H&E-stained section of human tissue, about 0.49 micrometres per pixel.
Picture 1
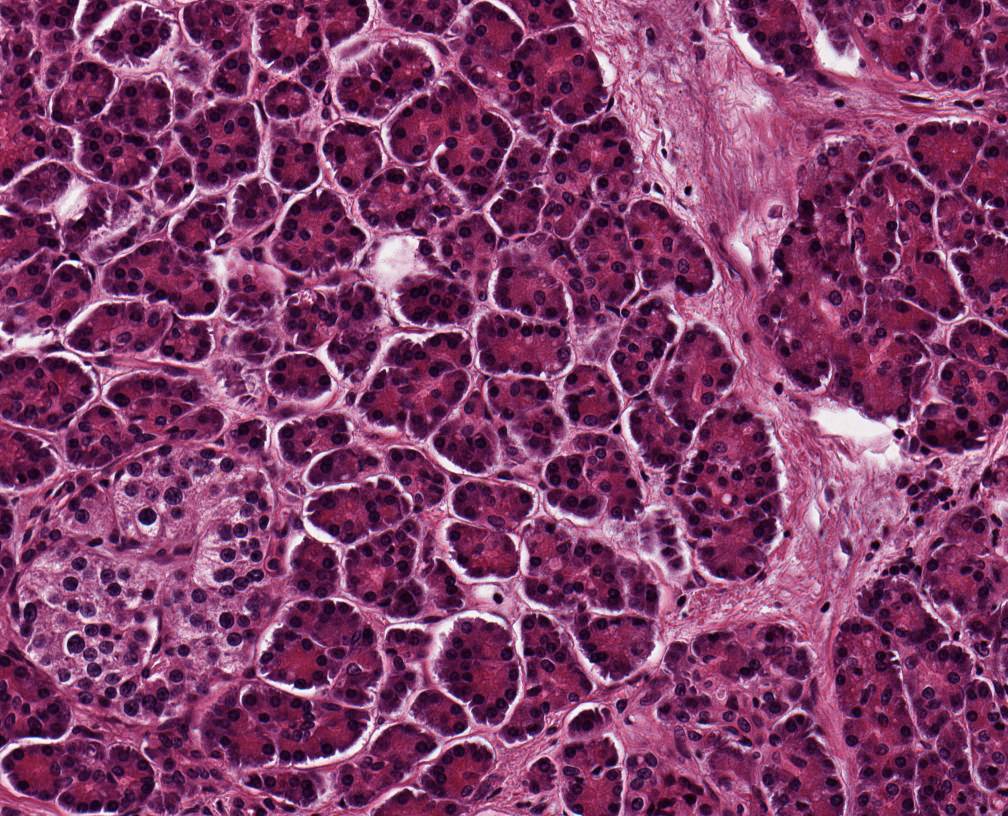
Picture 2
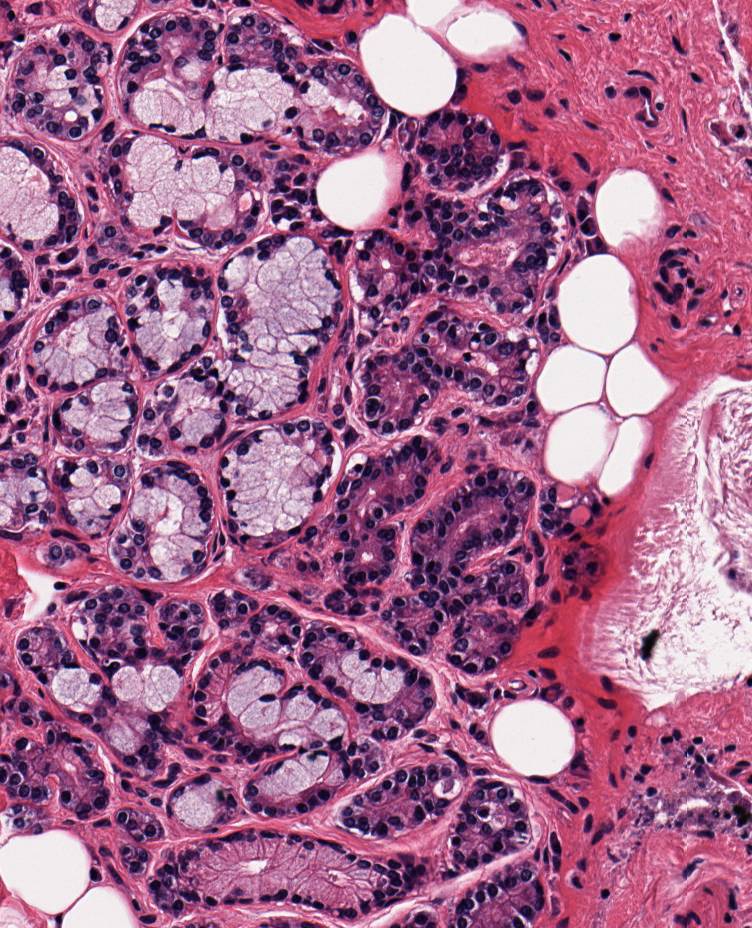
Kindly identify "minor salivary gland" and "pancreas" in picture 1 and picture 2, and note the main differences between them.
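Take picture 1 first: it is pancreas, while picture 2 is minor salivary gland. Closely packed rounded acini fill most of picture 1, with a band of connective tissue separating a group of them on the right. Notice the round dark nuclei toward the outer edge of each acinus, at the base of the cells, and that the acini show no wide open central lumen. At the lower left, a cluster of cells with pale, lightly stained cytoplasm is not arranged in acini.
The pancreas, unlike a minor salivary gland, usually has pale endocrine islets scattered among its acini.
In picture 2, mucous acini with pale, foamy, grey-lilac cytoplasm fill most of the left half, their nuclei flattened and pressed against the base of the cells. Mucous and serous acini lie side by side within the same lobule, separated by thin strands of pink connective tissue.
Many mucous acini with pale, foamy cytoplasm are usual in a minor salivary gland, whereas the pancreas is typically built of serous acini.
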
